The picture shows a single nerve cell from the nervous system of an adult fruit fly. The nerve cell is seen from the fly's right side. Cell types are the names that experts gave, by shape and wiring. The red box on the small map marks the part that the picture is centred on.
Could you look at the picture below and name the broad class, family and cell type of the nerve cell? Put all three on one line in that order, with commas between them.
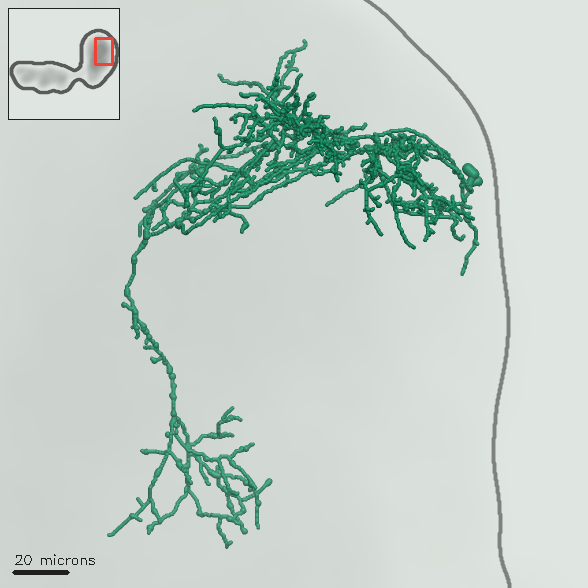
central-brain intrinsic neuron, hemilineage SMPad2, SMP079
